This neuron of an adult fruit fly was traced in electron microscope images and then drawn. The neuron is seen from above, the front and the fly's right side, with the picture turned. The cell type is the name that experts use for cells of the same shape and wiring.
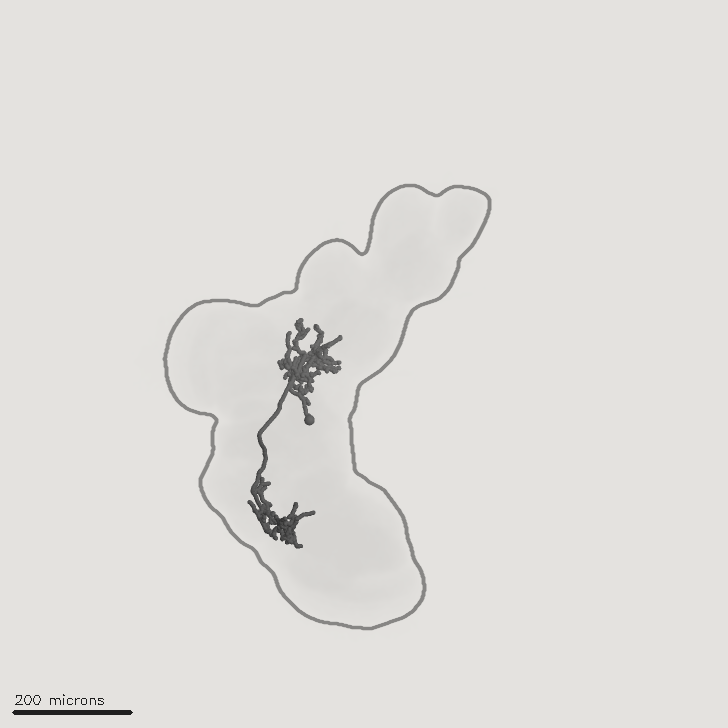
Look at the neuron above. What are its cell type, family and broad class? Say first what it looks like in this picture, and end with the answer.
The cell body can be seen in the middle of the picture. From top to bottom in the picture it spans about 400 microns. Its cell type is AN17A050. The family is hemilineage 17A. This is an ascending neuron.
